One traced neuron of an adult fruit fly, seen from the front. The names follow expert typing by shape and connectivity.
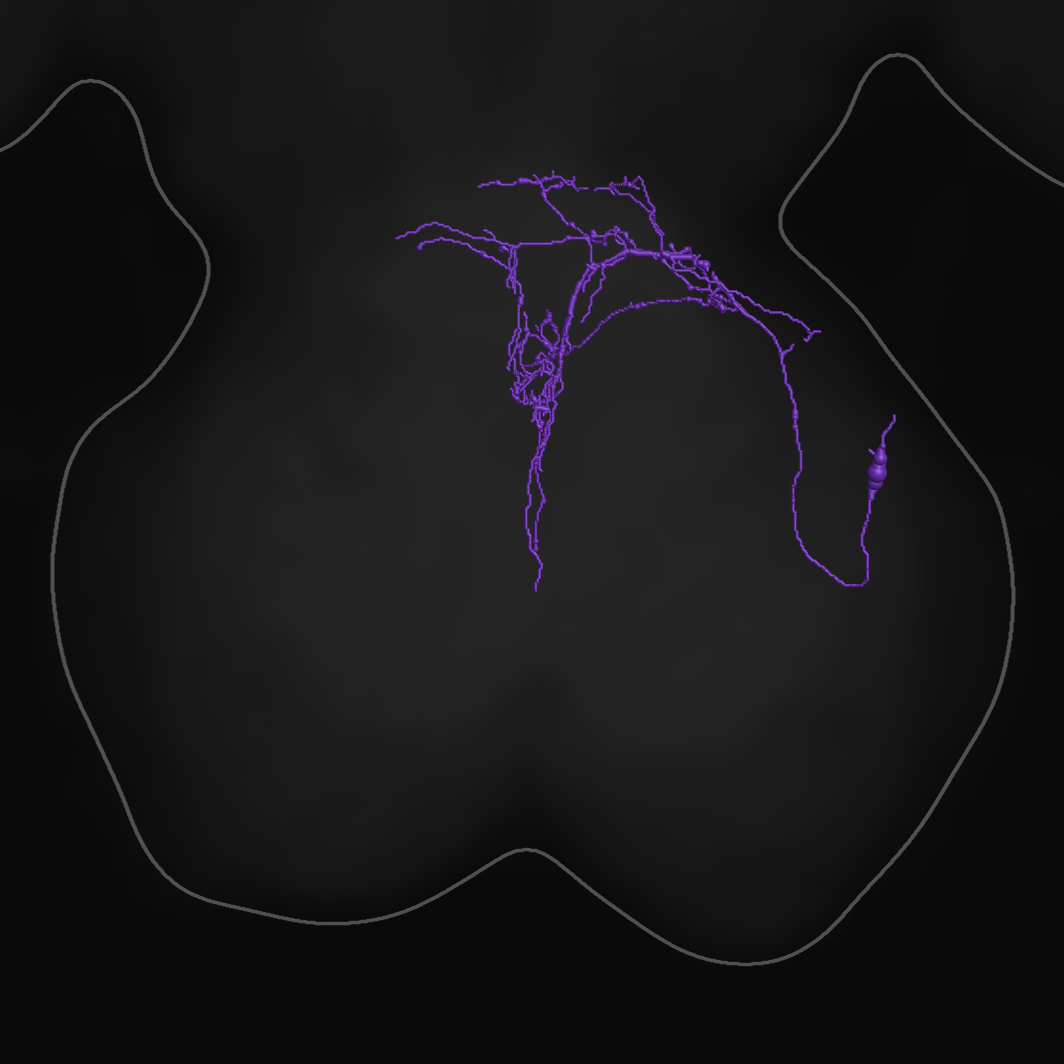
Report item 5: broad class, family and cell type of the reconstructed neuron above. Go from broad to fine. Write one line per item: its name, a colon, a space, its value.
broad class: nerve-cord intrinsic neuron
family: hemilineage 03B
cell type: IN03B054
